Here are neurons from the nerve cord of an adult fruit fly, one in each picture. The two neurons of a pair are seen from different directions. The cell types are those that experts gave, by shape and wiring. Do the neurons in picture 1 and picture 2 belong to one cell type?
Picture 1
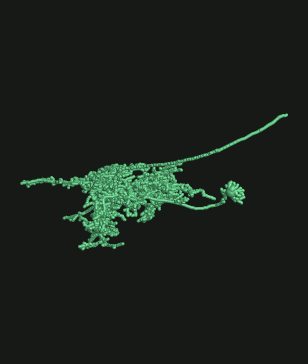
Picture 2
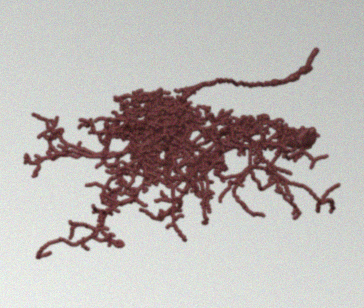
yes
